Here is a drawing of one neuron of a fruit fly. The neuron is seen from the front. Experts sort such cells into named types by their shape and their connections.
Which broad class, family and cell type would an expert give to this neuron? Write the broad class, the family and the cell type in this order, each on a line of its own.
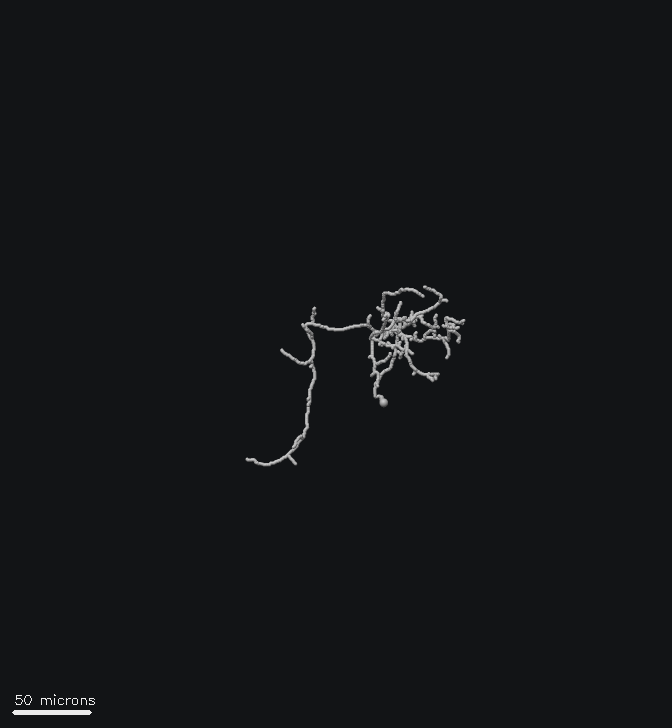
central-brain intrinsic neuron
hemilineage DM6_posterior
CB3197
